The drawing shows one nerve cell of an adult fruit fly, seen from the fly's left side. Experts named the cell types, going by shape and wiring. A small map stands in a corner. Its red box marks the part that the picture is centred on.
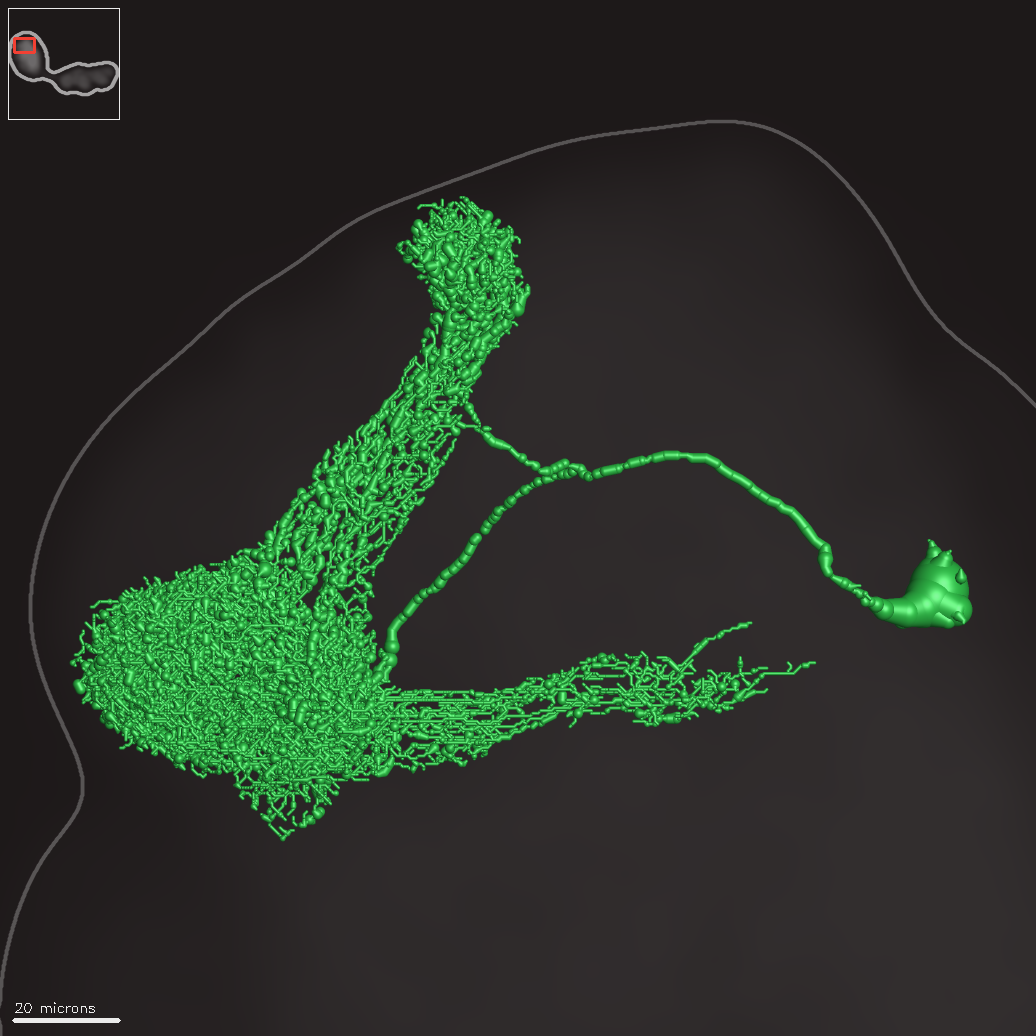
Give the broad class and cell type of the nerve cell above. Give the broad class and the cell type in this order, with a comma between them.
central-brain intrinsic neuron, DPM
